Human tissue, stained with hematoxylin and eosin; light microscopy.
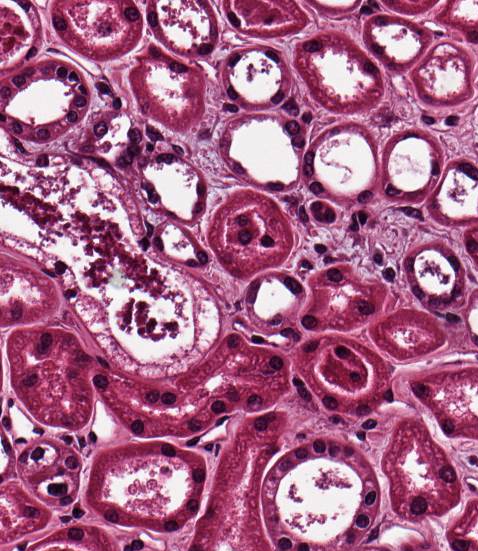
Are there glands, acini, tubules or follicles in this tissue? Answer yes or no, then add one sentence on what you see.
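Yes. The field is filled with closely packed round and oval tubules, mostly cut in cross-section, with little tissue between them.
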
